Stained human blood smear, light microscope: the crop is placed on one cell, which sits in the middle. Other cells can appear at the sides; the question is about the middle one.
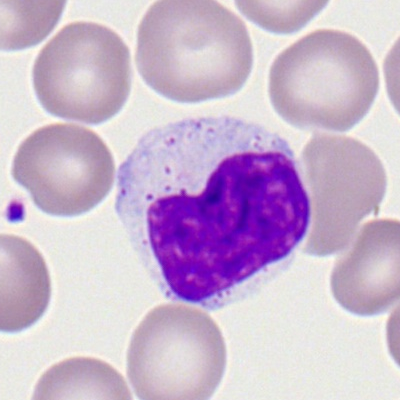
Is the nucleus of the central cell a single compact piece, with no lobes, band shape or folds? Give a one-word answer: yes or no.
Yes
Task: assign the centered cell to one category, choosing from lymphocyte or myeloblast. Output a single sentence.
In the centre of this crop there is a lymphocyte.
